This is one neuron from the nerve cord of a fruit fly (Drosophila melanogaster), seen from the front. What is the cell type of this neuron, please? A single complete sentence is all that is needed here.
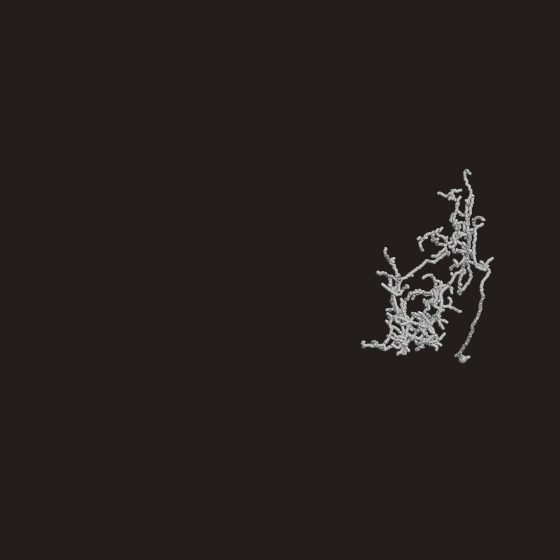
The neuron here is of the cell type IN16B097.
